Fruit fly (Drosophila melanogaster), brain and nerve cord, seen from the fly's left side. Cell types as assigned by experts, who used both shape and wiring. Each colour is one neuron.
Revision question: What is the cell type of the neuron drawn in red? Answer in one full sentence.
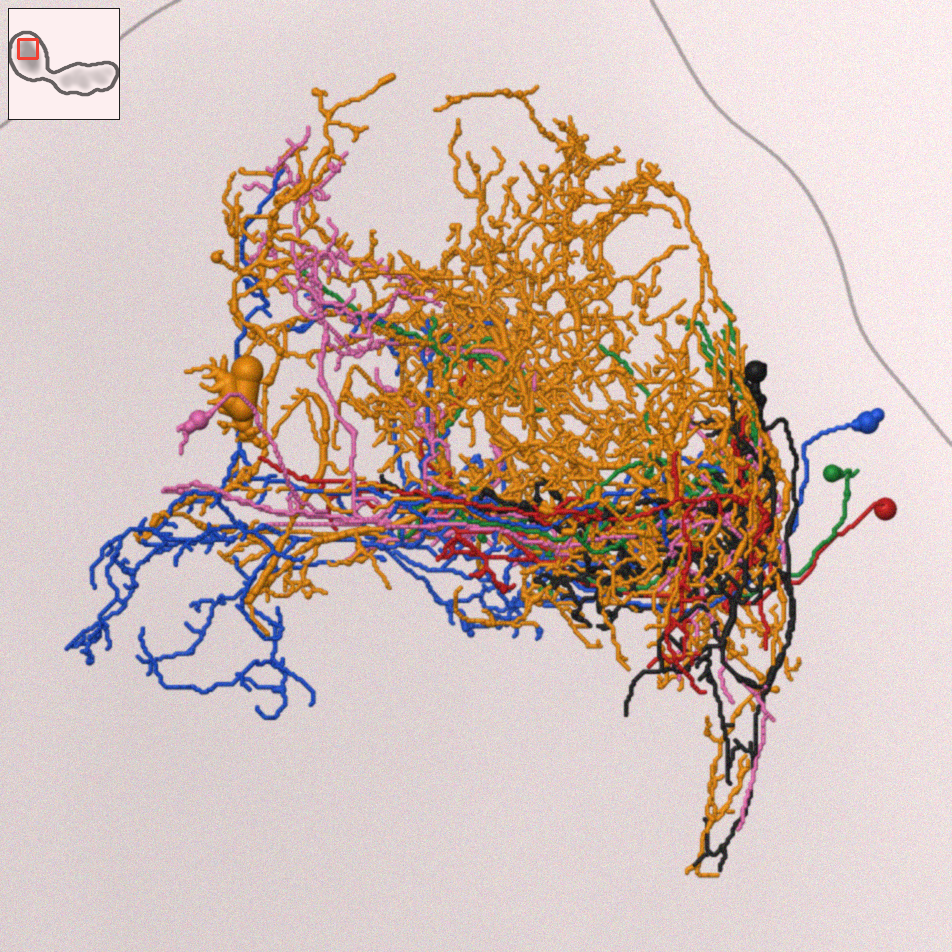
To this neuron applies the cell type name PLP174.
